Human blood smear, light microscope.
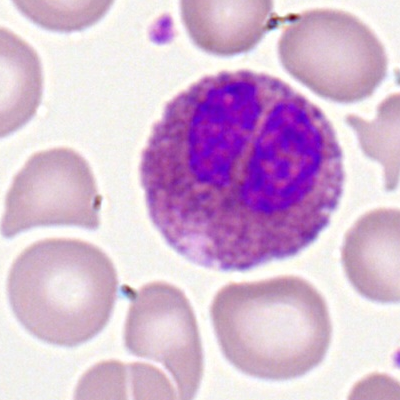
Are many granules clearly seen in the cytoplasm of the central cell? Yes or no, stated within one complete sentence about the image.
Yes, there are many visible granules in its cytoplasm.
